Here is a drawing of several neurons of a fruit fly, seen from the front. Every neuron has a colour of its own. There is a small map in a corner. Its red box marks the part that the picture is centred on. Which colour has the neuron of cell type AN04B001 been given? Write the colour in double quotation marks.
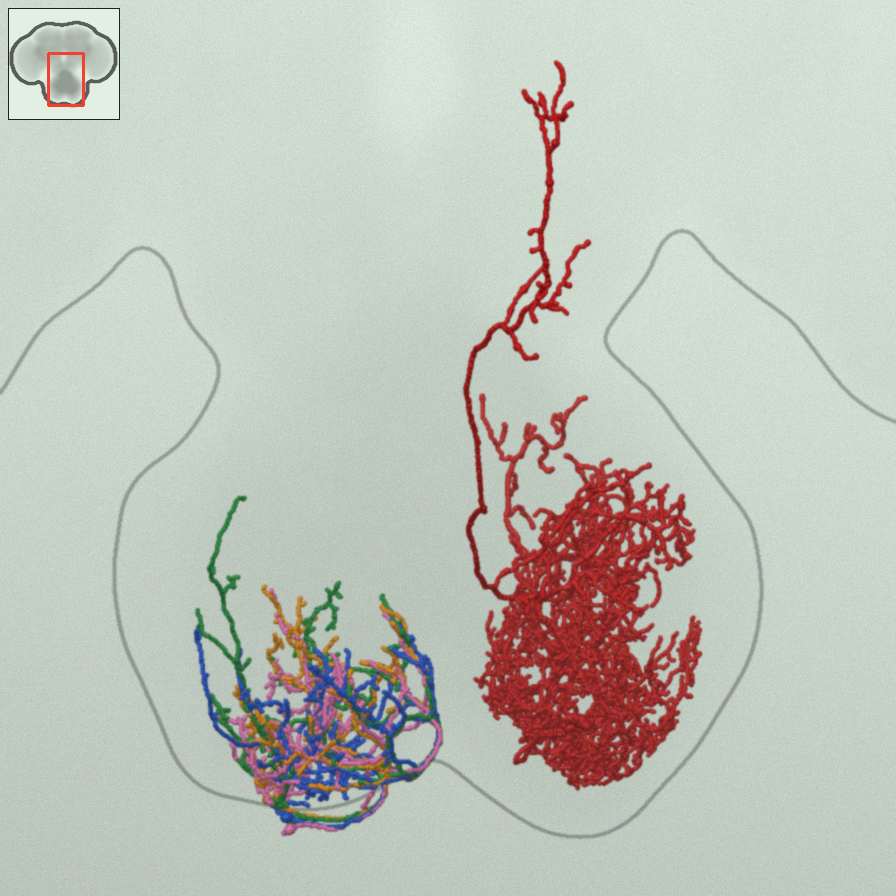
"red"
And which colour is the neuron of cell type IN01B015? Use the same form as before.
"pink"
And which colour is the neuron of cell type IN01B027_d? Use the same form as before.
"green"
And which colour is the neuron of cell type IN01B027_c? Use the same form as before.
"orange"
